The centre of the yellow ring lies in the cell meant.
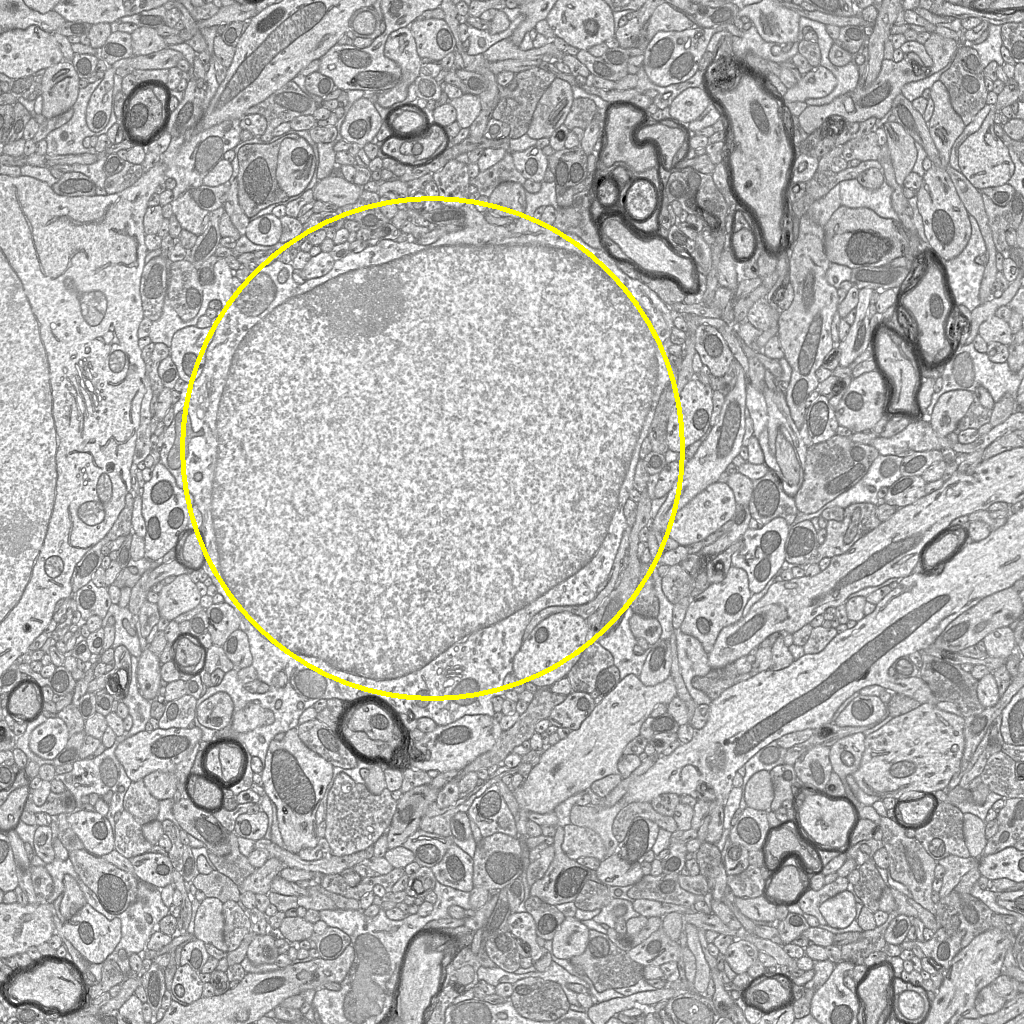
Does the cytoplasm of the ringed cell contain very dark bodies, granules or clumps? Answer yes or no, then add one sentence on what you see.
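No. No dark dense bodies are seen in the cytoplasm.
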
